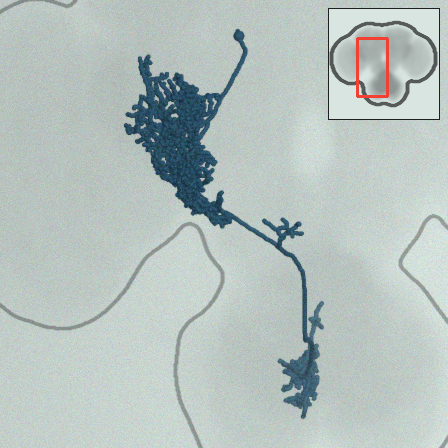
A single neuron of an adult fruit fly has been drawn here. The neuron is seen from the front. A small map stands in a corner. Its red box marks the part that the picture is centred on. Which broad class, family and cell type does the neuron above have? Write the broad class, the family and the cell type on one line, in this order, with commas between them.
descending neuron, DNp, DNp55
